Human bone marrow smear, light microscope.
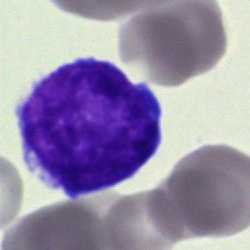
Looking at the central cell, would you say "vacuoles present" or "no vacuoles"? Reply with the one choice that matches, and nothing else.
No vacuoles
